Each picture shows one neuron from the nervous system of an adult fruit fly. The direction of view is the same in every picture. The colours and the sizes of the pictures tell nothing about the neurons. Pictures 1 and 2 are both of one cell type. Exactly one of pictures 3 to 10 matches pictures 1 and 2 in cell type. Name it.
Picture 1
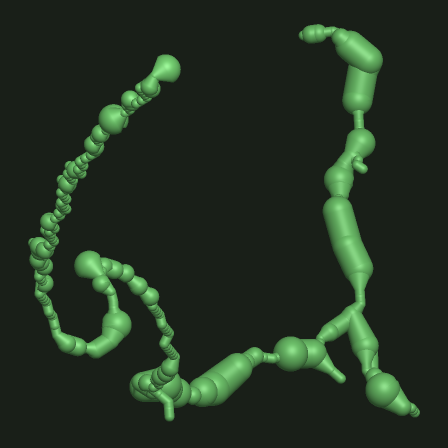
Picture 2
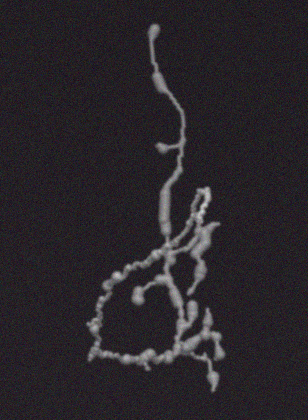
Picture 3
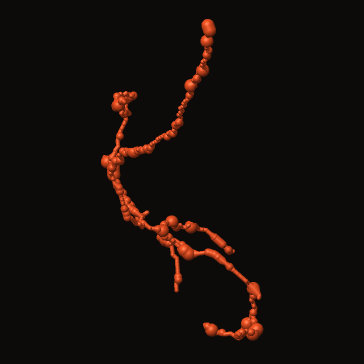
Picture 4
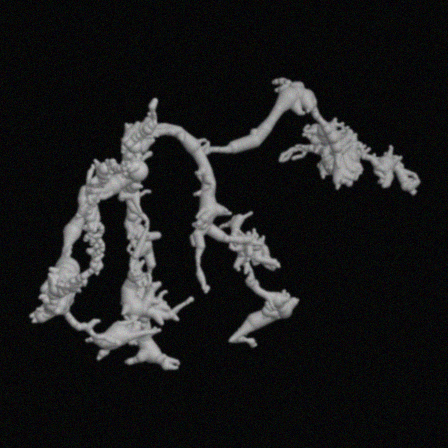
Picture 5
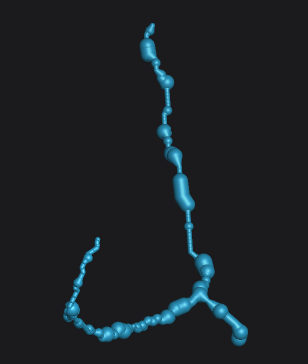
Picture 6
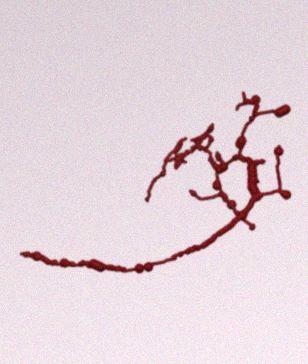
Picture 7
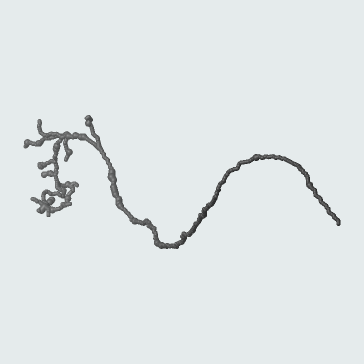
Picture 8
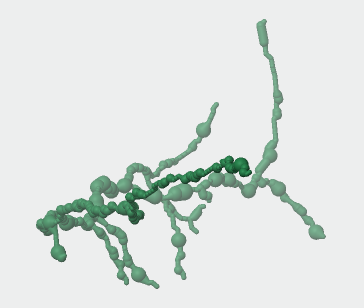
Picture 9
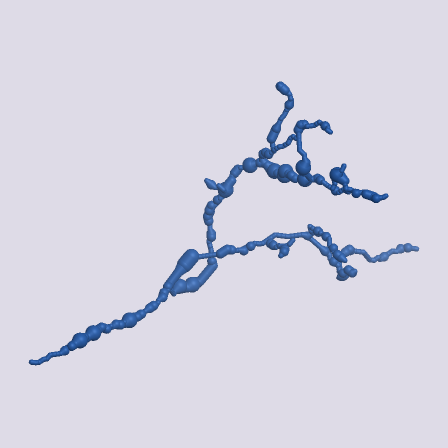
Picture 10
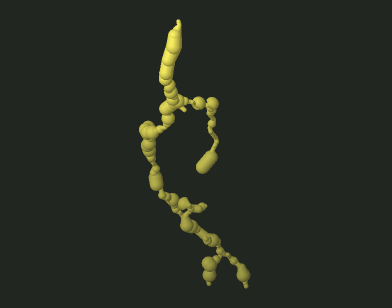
5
